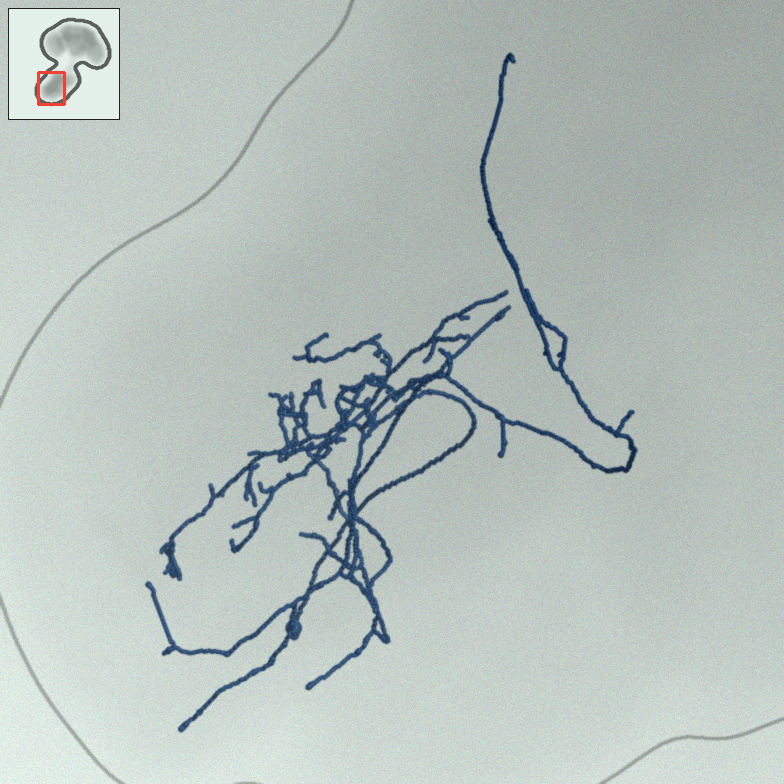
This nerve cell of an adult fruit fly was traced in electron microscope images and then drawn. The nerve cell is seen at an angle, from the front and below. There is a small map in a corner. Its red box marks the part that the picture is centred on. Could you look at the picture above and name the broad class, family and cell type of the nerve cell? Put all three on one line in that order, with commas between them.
nerve-cord intrinsic neuron, hemilineage 12B, IN12B042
